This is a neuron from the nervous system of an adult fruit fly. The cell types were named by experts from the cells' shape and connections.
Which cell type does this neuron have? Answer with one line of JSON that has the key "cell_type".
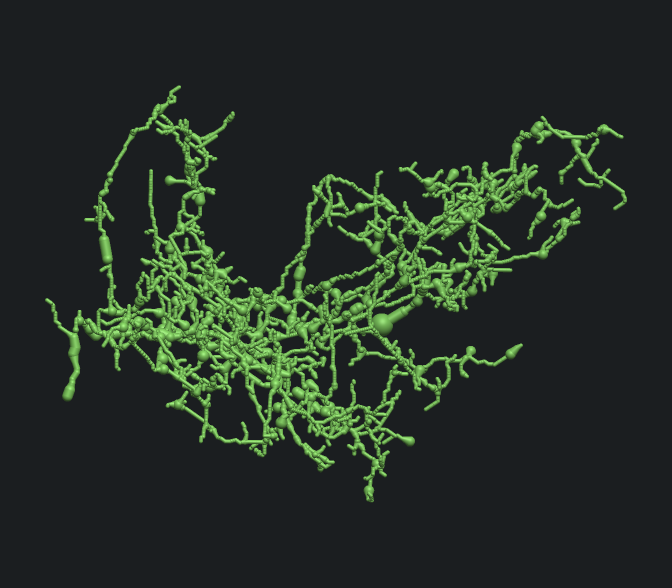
{"cell_type": "INXXX405"}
